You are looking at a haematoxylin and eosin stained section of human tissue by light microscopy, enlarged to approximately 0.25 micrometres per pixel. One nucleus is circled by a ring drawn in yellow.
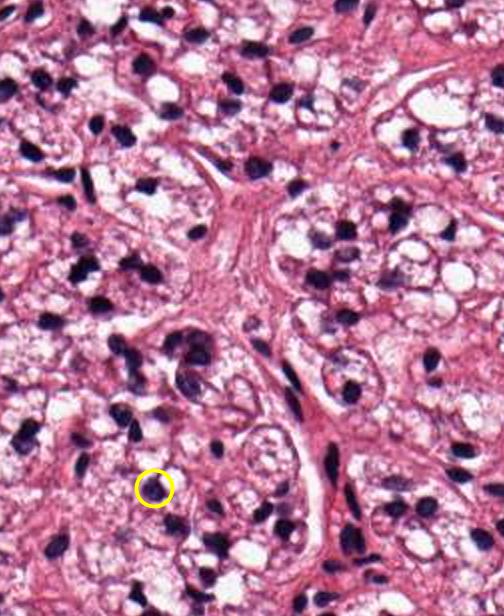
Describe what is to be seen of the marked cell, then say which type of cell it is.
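The nucleus is roundish-oval with a smooth edge. A clear, empty-looking space presses directly against one side of the nucleus. The cytoplasm is pale pink and foamy, broken up by many small clear vacuoles, and the cell's outline cannot be made out. It is an adrenal cortical cell.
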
